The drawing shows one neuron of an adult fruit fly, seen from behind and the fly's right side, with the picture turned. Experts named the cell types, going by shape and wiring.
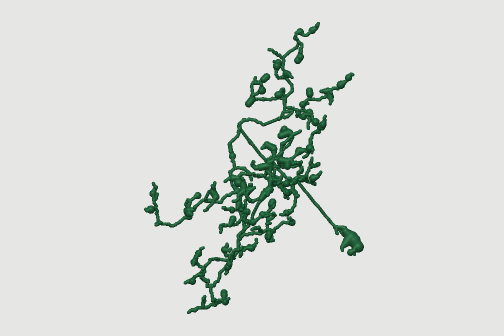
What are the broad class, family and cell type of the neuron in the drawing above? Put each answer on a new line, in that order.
optic-lobe intrinsic neuron
Dm
Dm1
